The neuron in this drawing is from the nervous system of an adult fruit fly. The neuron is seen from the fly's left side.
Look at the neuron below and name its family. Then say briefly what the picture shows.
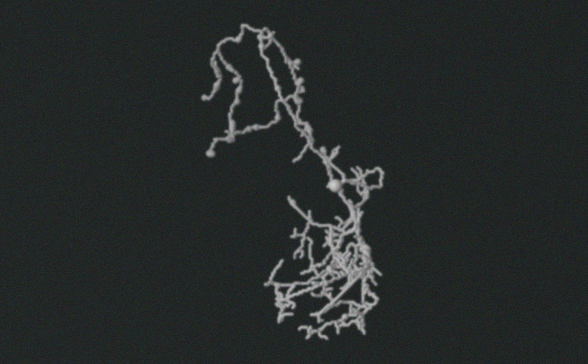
Its family is hemilineage LHp2. This is a central-brain intrinsic neuron. The cell body can be seen in the middle of the picture. The picture shows dozens of branch ends.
